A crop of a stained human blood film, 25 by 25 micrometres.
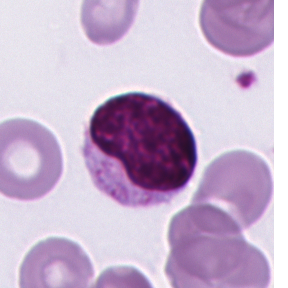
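Large granular lymphocyte: a nucleated cell about 10 micrometres across. The nucleus measures about 10 by 7 micrometres, fills about 70% of the cell's area and sits off-centre, toward the upper right. A shallow indentation marks its lower-left side, and its chromatin is dark purple and coarsely clumped. Scattered fine reddish-purple granules lie in the cytoplasm.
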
